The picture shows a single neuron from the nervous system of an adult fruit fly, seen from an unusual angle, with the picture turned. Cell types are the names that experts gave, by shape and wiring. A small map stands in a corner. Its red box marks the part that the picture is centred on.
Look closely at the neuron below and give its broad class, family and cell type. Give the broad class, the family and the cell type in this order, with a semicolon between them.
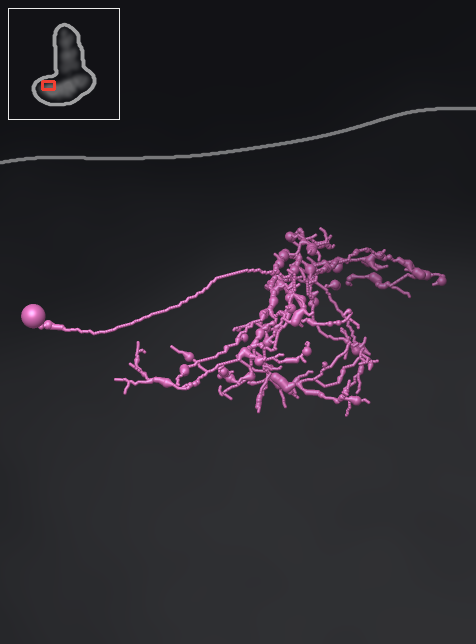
central-brain intrinsic neuron; hemilineage SLPp&v1_posterior; LHPV4c1_b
